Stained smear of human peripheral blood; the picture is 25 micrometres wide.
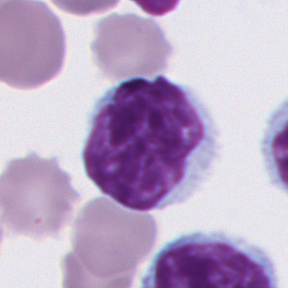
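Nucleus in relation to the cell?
Fills most of it; only a narrow rim of cytoplasm remains.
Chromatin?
Dark purple and clumped, with lighter streaks running between the clumps.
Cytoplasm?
No granules; outer edge on the right soft and faintly ragged.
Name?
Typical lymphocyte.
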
